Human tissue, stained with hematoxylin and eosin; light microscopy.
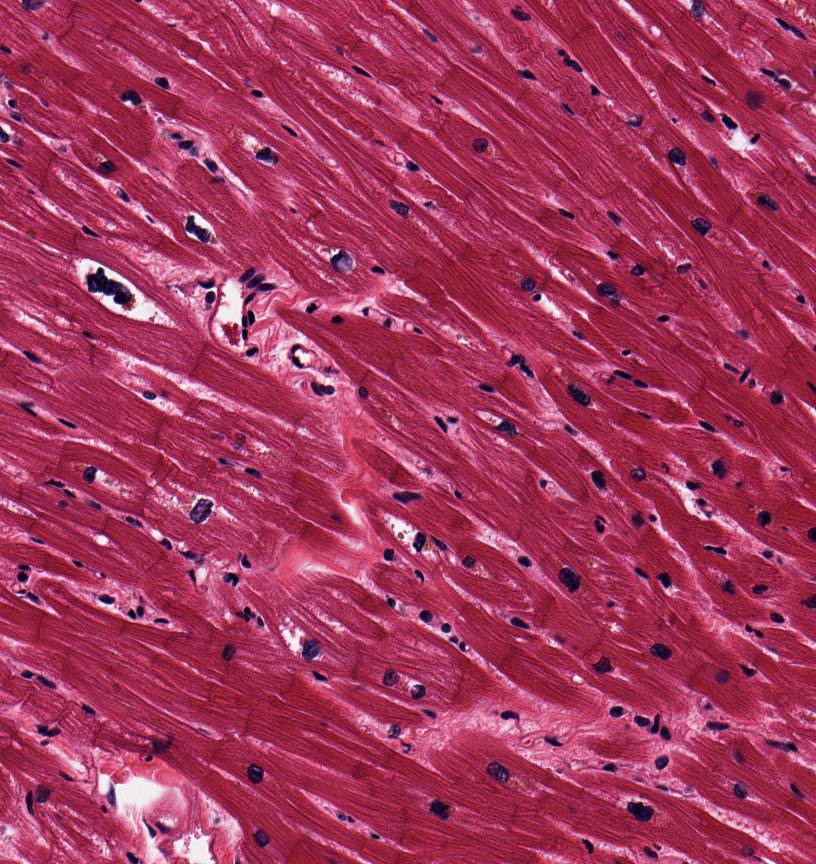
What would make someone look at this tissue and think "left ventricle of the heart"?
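This one's left ventricle of the heart, and it sits well with the name. Muscle fibres fill the whole field, running diagonally from upper left to lower right, with fine cross-striations in their deep pink cytoplasm.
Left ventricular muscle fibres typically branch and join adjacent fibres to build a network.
That's just what the fibres here do.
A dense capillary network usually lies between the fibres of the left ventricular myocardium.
Here the most conspicuous small vessels sit between fibres in the upper left, some holding blood cells, which fits.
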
